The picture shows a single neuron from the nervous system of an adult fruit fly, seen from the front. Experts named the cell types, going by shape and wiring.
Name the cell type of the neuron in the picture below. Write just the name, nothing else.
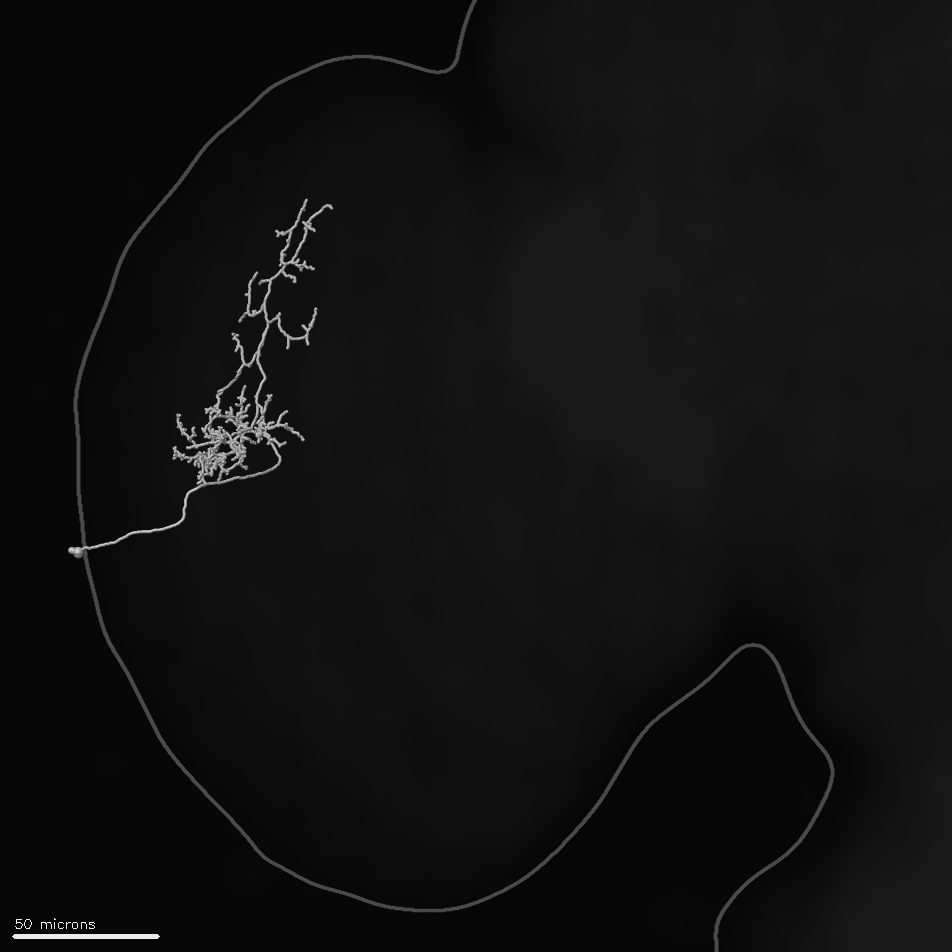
Cm8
